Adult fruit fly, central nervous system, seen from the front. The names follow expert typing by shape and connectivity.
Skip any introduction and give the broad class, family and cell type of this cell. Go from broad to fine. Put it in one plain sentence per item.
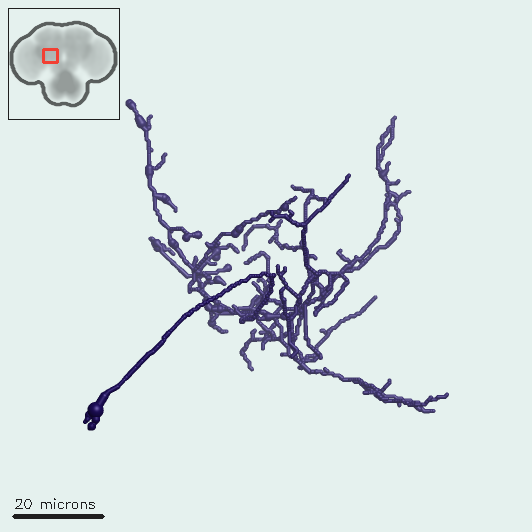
A central-brain intrinsic neuron of hemilineage WEDa2, type WED028.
